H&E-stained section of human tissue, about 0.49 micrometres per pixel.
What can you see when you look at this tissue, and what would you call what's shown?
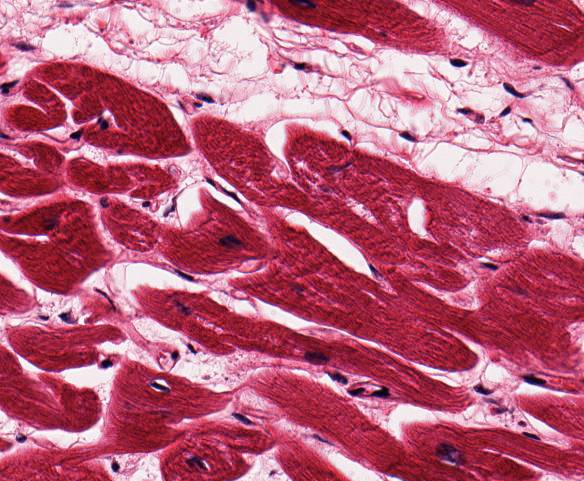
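Arrangement: bundles of muscle fibres fill most of the field, running mainly diagonally from upper left to lower right. Branching: fibres branch and join their neighbours instead of running as separate parallel cylinders. Cytoplasm: deeply eosinophilic, with fine striations along the fibres. Nuclei: few visible, placed centrally, some with a clear halo. The tissue is the left ventricle of the heart.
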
